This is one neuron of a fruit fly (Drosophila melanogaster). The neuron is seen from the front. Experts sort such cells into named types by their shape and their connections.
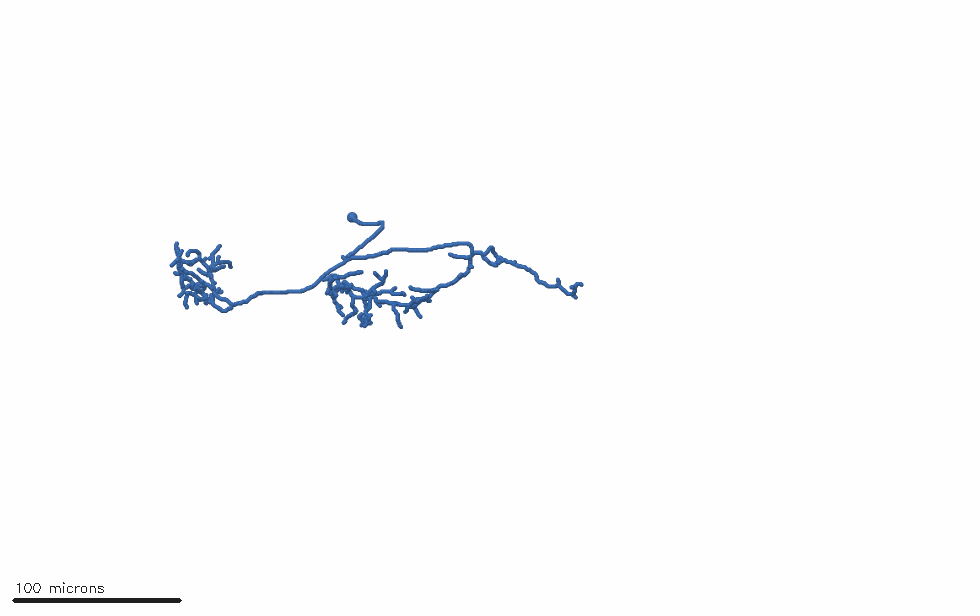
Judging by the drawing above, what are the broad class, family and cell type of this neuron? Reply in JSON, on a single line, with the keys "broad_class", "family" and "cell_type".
{"broad_class": "visual projection neuron", "family": "hemilineage PSp3", "cell_type": "LoVP20"}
